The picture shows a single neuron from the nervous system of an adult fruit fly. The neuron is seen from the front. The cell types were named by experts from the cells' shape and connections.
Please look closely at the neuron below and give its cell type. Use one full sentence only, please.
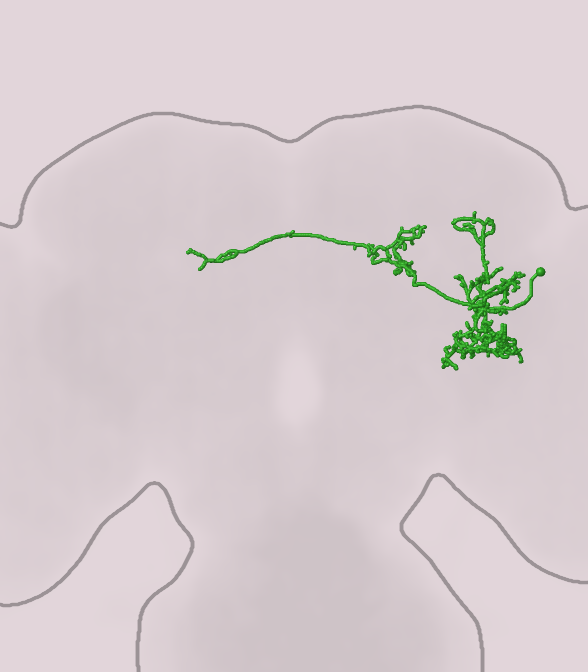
The neuron belongs to cell type AVLP182.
